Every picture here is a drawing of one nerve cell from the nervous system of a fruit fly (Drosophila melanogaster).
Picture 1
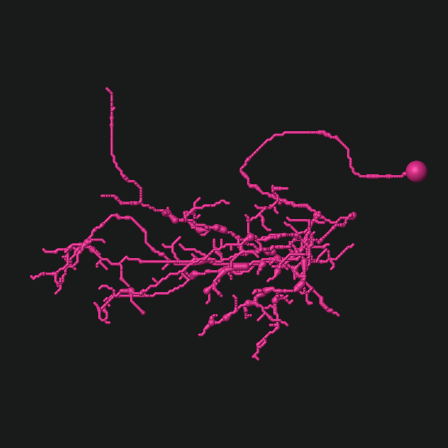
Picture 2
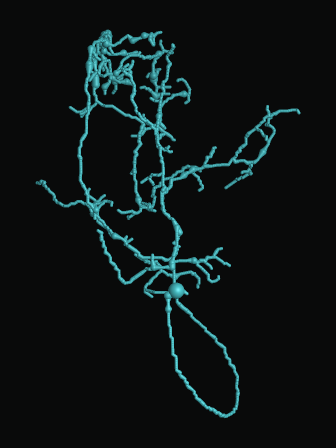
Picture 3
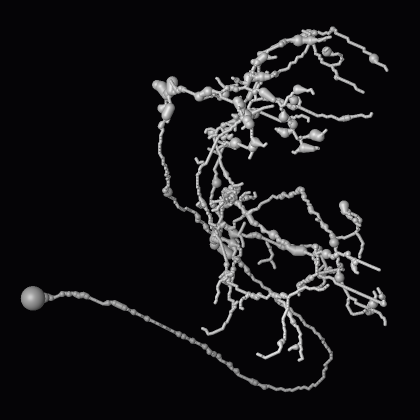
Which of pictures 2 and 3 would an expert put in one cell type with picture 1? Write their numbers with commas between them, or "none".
none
